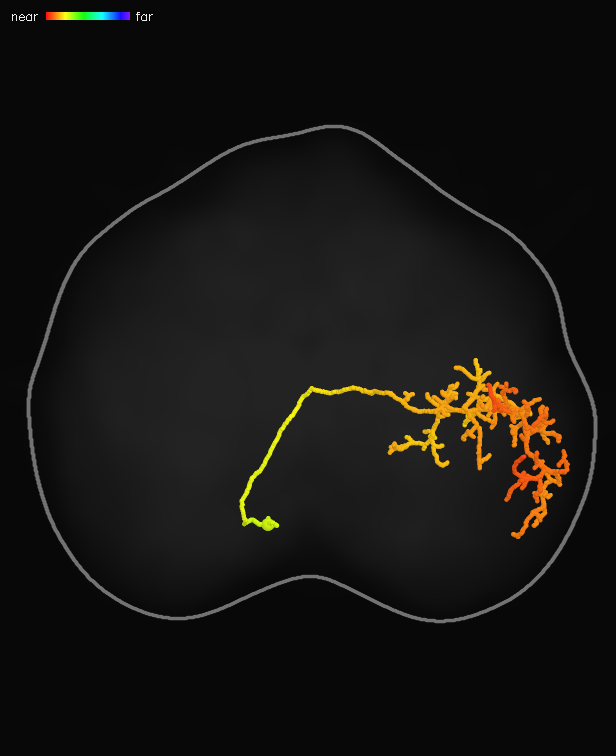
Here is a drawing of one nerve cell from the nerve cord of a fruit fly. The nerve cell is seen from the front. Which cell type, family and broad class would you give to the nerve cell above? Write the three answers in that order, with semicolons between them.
IN12B040; hemilineage 12B; nerve-cord intrinsic neuron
